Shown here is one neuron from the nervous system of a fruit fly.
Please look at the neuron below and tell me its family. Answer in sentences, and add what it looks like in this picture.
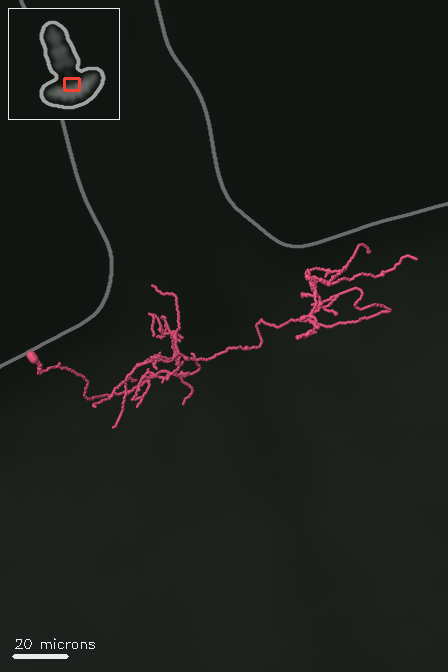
Its family is hemilineage LB19. It is a central-brain intrinsic neuron. It lies in the brain. Its cell body lies on the left of the picture. By the scale bar it is about 150 microns wide in this view.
